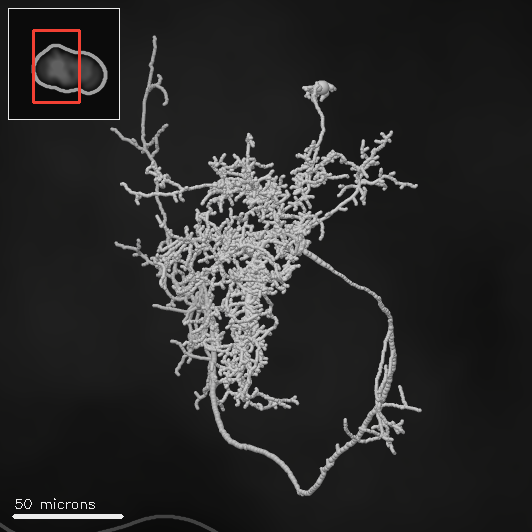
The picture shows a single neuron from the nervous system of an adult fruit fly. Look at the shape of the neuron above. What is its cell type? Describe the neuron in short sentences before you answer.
The cell body can be seen at the top of the picture. From top to bottom in the picture it spans about 200 microns. The picture shows more than a hundred branch ends. This is a descending neuron. Its cell type is DNp06.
